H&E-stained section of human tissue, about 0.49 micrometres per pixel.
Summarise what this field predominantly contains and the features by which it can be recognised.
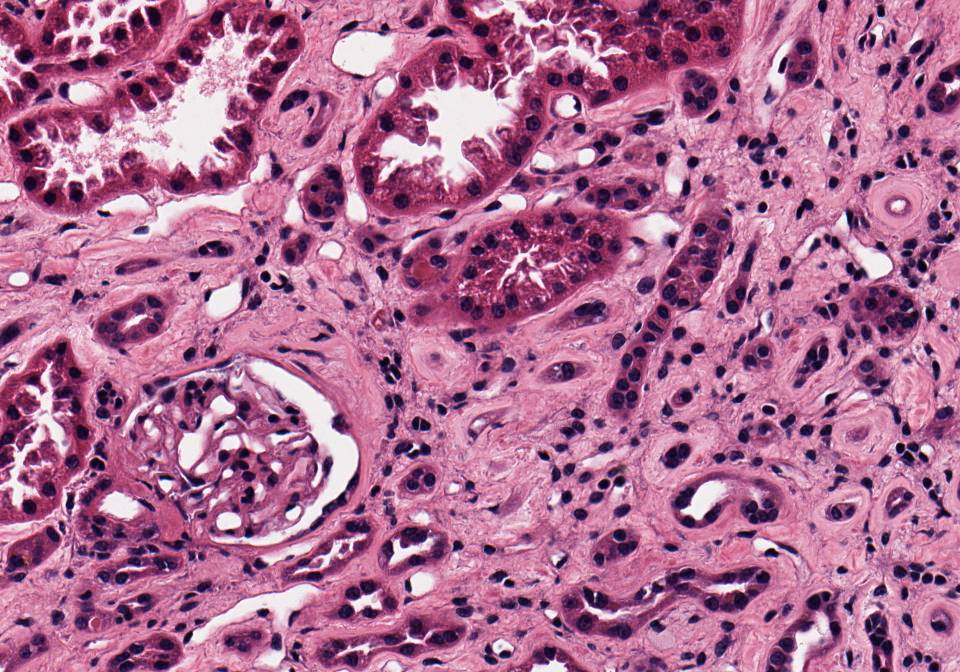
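Cortical labyrinth of the kidney is the structure shown. A single glomerulus lies in the lower left.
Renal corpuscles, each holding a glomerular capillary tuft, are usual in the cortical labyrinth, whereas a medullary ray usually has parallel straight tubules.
Large tubules with wide lumens crowd the upper left. The right half holds small, widely spaced tubules with little cytoplasm and narrow or slit-like lumens. Pale pink fibrous stroma widens the spaces between tubules in the centre and right.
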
